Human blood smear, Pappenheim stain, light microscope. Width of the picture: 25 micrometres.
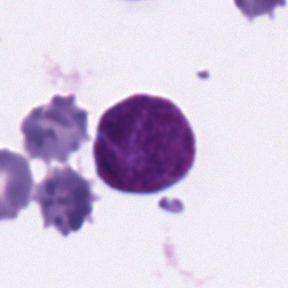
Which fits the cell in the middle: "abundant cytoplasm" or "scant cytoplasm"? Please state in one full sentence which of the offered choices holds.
A narrow rim is all the cytoplasm this cell has.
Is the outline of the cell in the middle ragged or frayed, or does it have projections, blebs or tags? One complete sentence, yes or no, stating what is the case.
No, the cell lacks a rough edge; its outline is smooth.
